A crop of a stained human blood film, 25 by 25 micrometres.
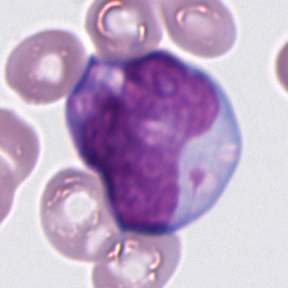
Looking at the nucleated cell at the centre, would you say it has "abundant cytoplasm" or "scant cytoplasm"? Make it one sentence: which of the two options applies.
A narrow rim is all the cytoplasm this cell has.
